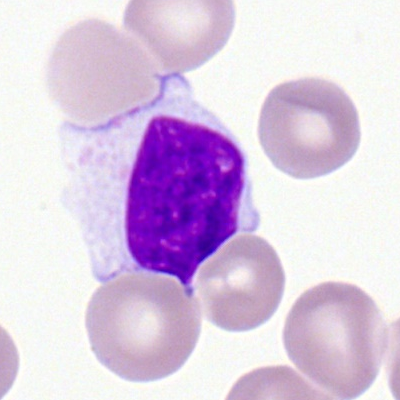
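Lymphocyte. Look closely at the nucleus: its dark purple chromatin is coarsely clumped, and no nucleoli can be made out. In the cytoplasm, fine pink-purple granules lie scattered here and there, with no vacuoles among them.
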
